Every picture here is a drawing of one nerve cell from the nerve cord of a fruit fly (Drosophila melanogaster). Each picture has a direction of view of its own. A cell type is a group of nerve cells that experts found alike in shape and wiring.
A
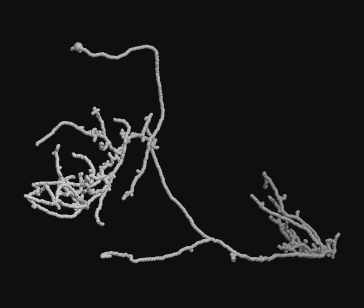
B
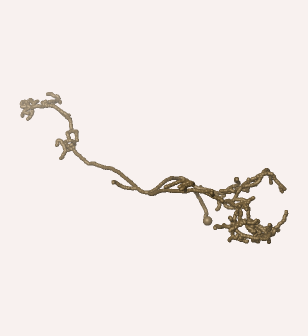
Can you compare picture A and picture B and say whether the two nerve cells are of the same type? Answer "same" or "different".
different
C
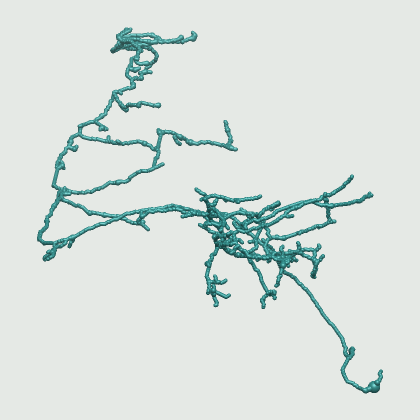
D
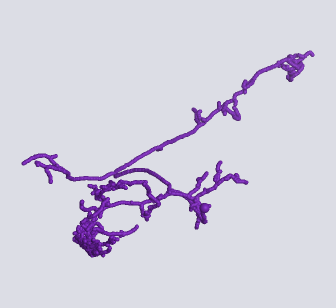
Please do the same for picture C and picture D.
same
